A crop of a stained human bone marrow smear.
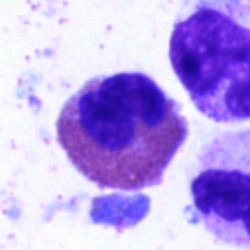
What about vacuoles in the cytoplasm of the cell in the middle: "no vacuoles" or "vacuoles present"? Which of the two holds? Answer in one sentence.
Vacuoles cannot be seen anywhere in its cytoplasm.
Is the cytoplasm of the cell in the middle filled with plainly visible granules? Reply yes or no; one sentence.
Yes, what is seen in its cytoplasm is many granules.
